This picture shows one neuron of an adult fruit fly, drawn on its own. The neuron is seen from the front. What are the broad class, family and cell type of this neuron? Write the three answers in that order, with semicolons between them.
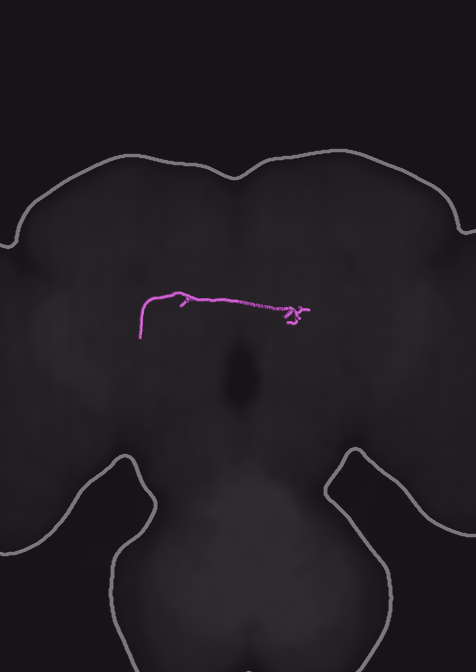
sensory neuron entering the brain; class olfactory; ORN_D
